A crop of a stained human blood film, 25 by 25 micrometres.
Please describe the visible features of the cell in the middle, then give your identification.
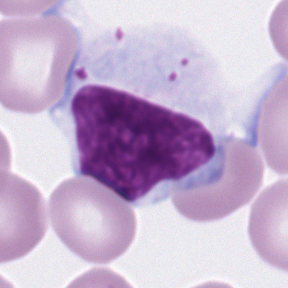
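An angular nucleus, roughly triangular in outline and about 13 by 9 micrometres, sits in the lower part of the cell, with most of the cytoplasm above it. That cytoplasm is abundant and pale grey-blue, and a few small reddish-purple granules are scattered in it above the nucleus. This is a large granular lymphocyte.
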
